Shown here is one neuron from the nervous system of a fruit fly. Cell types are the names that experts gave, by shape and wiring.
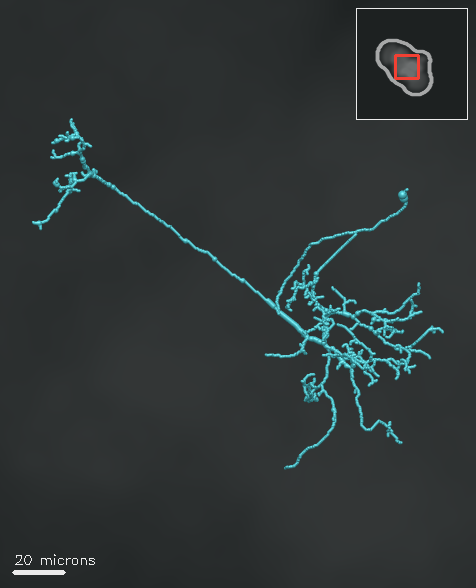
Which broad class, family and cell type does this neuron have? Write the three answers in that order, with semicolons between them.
central-brain intrinsic neuron; hemilineage VLPp2; CB4101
